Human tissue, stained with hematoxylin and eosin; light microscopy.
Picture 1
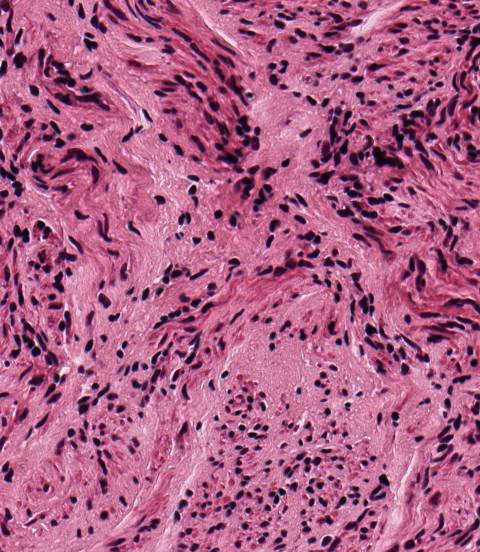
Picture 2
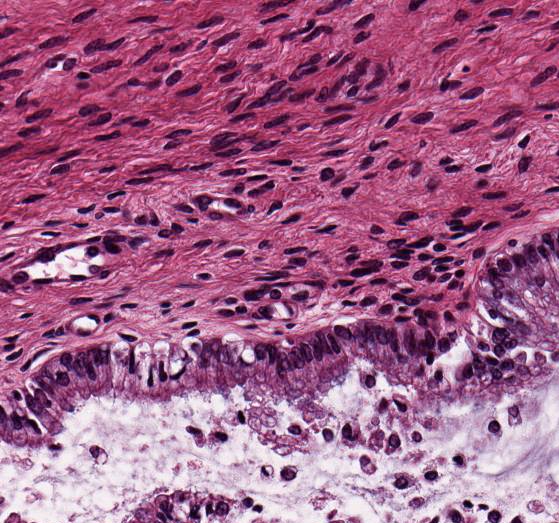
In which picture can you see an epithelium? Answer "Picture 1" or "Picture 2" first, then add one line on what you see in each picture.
Picture 2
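In picture 1: No epithelium, glands or fat cells are present anywhere in the field.
In picture 2: A dense, cellular spindle-cell stroma fills the upper part of the field, and an epithelium-lined lumen lies along the bottom.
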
